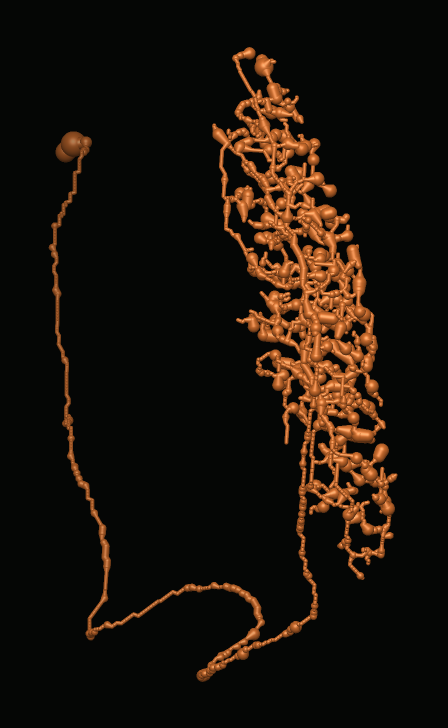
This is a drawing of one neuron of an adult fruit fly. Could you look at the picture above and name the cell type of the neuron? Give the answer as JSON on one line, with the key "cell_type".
{"cell_type": "Pm2a"}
